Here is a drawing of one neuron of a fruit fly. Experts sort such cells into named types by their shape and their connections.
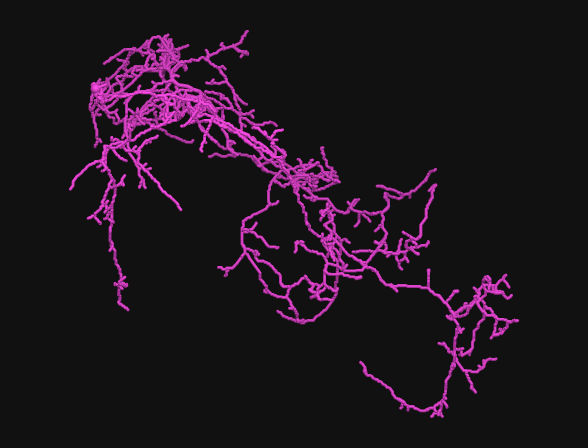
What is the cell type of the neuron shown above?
CL072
